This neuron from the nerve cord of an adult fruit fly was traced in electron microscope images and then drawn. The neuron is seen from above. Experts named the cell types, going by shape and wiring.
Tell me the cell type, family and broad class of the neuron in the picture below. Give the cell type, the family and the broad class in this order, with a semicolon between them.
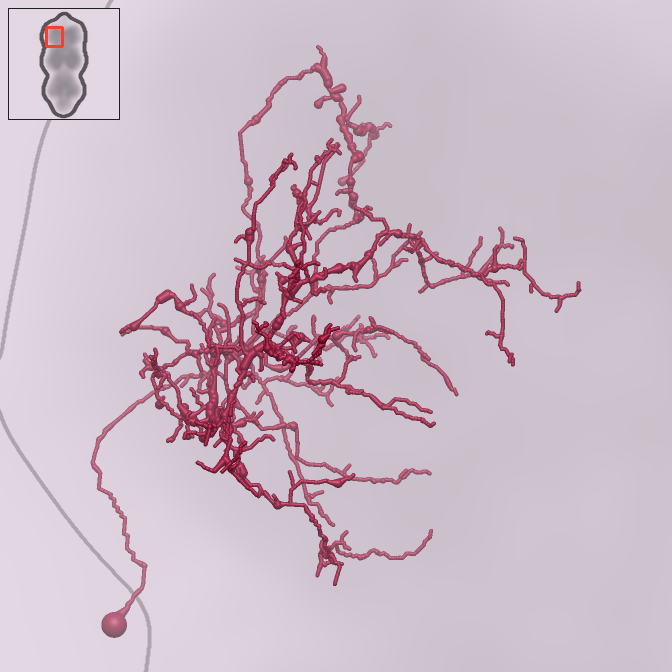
IN20A.22A024; hemilineage 20A.22A; nerve-cord intrinsic neuron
